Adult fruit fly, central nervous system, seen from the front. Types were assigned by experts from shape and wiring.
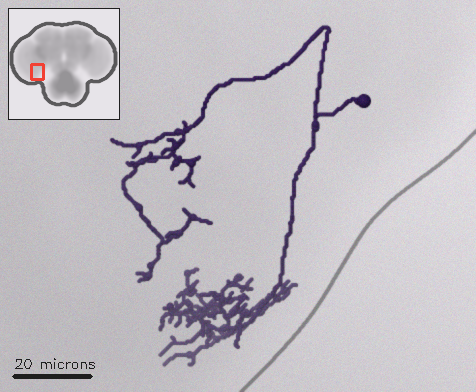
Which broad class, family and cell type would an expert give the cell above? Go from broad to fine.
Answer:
visual projection neuron; MeVP; MeVP10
